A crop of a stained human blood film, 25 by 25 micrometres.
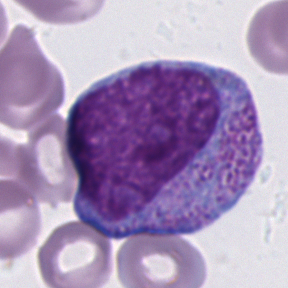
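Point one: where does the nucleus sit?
Off-centre, toward the left side of the cell.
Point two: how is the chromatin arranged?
Fine and evenly spread, not coarsely clumped.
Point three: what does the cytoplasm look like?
A broad crescent on the right of the nucleus, holding many fine purple-red granules.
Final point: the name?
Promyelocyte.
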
